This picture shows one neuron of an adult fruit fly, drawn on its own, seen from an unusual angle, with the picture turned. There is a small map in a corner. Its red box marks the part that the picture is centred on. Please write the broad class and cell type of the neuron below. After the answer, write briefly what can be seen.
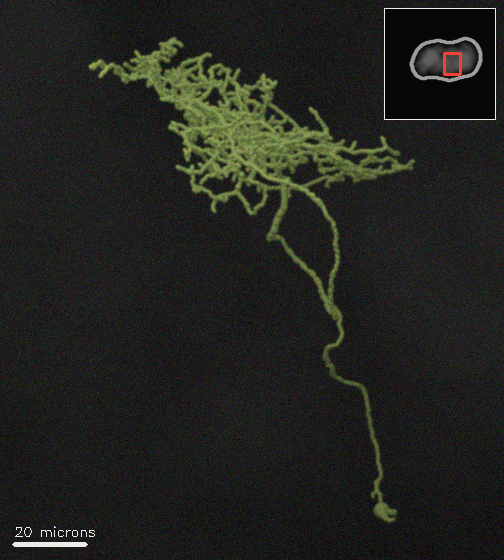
It is a central-brain intrinsic neuron. Its cell type is LAL017. By the scale bar it is about 140 microns tall in this view. Dozens of branch ends can be seen.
